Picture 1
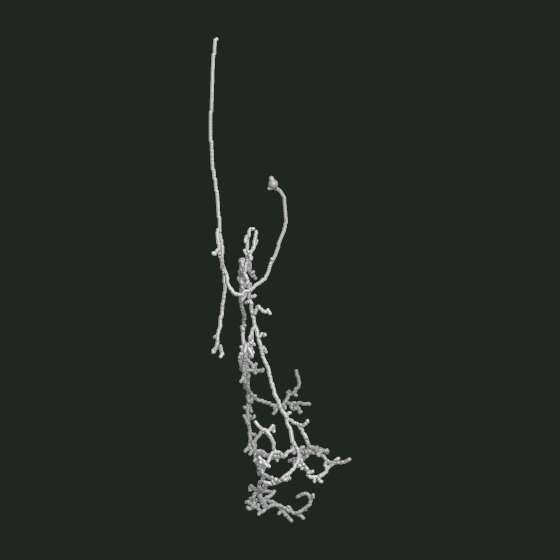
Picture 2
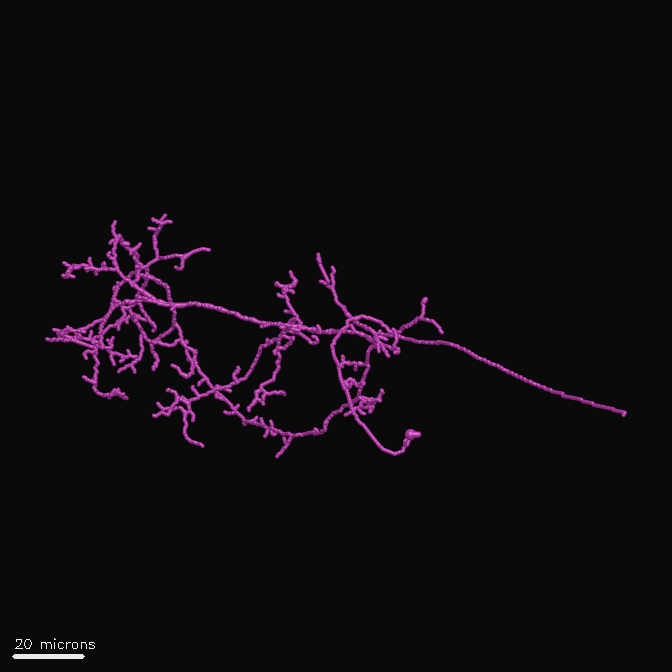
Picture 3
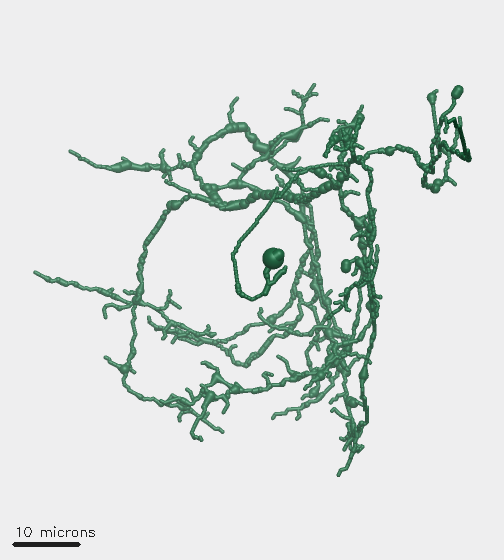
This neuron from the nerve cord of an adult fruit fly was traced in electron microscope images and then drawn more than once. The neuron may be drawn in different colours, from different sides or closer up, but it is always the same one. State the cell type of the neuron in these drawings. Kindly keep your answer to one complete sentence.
This neuron is included in the cell type AN08B089.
